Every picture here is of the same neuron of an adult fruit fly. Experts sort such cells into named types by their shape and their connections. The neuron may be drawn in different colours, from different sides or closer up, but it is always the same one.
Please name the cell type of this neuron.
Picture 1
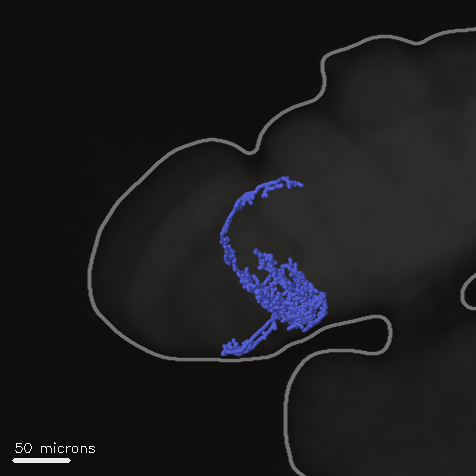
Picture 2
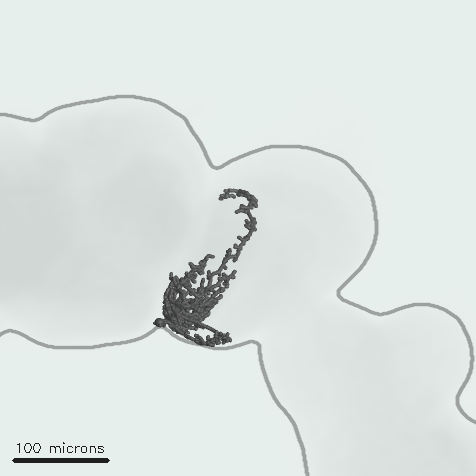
Li37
